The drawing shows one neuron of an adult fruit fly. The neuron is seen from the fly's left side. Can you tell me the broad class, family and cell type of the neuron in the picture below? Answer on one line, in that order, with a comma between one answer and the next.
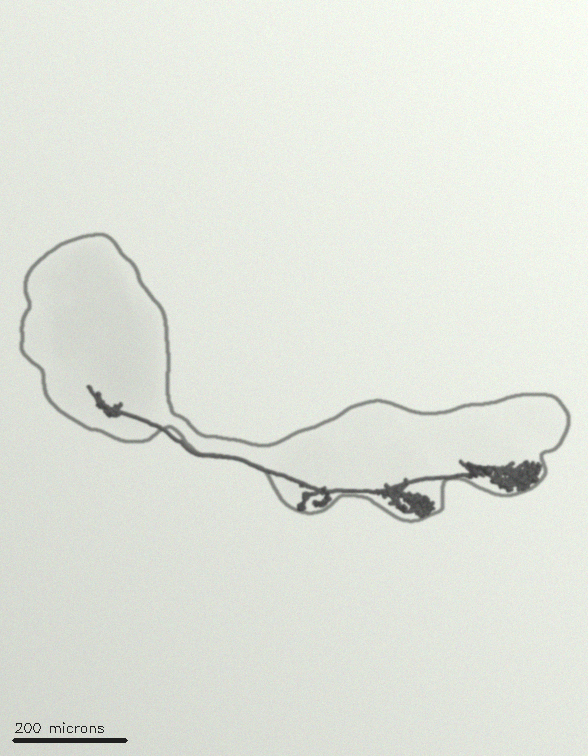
ascending neuron, hemilineage 09B, AN09B032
